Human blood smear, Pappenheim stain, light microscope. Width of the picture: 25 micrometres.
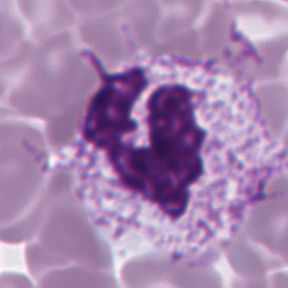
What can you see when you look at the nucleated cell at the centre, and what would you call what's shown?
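This one has a ragged, irregular outline rather than a smoothly round one. Its nucleus is made of two large lobes joined at their lower ends, and the chromatin is dense and stains dark purple. Small violet granules are scattered all through the cytoplasm. That's a segmented neutrophil.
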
